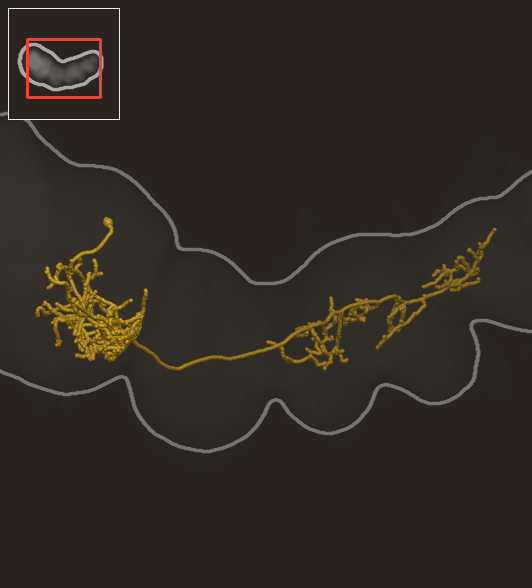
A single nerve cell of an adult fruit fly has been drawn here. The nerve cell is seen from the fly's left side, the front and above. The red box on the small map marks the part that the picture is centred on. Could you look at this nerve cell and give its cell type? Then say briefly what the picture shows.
It is of cell type DNp38. This is a descending neuron. The cell body can be seen on the left of the picture. Dozens of branch ends can be seen.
